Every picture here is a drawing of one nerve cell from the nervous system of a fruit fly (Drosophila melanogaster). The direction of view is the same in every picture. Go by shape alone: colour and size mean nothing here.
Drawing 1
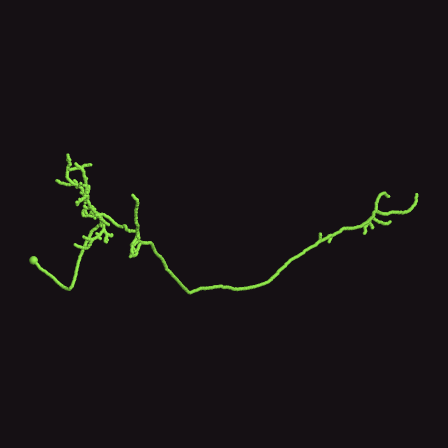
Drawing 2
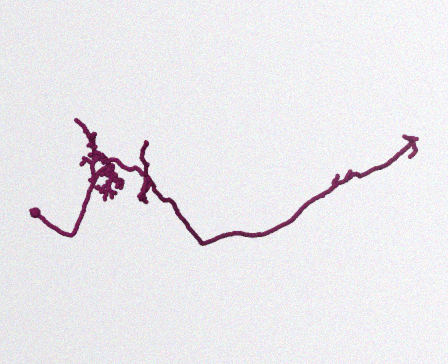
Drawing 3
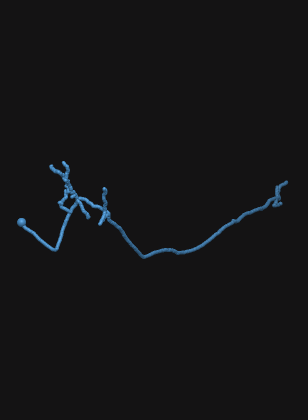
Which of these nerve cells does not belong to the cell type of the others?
Drawing 2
